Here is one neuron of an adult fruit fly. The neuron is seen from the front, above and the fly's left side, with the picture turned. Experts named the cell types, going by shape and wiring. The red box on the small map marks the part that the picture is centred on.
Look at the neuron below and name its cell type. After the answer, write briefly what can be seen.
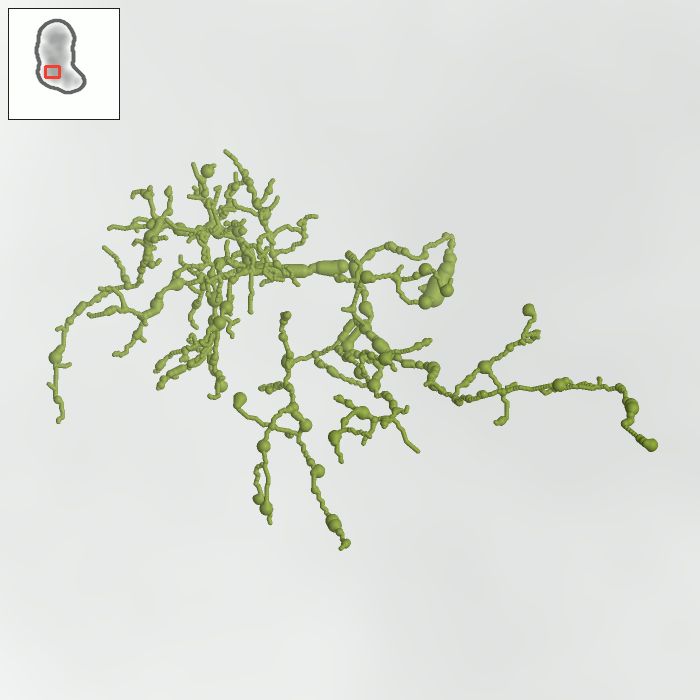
It is of cell type LPi3b. This is an optic-lobe intrinsic neuron. Dozens of branch ends can be seen. As drawn here it is wider than it is tall.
